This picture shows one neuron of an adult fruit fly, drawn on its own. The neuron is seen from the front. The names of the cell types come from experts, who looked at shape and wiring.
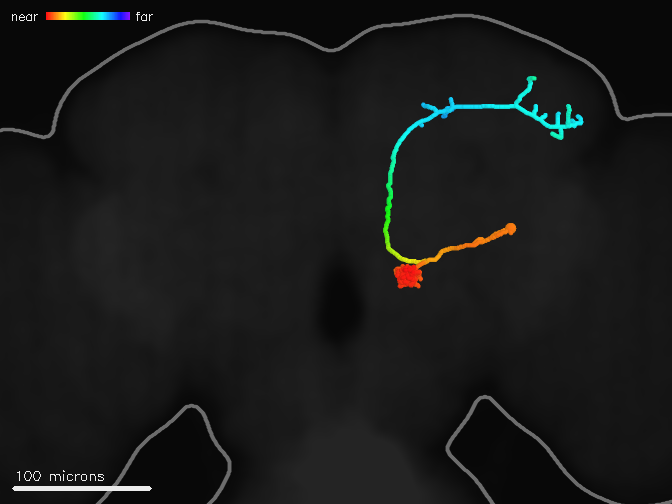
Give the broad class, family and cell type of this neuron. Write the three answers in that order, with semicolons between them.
central-brain intrinsic neuron; hemilineage ALl1_ventral; VA7m_lPN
